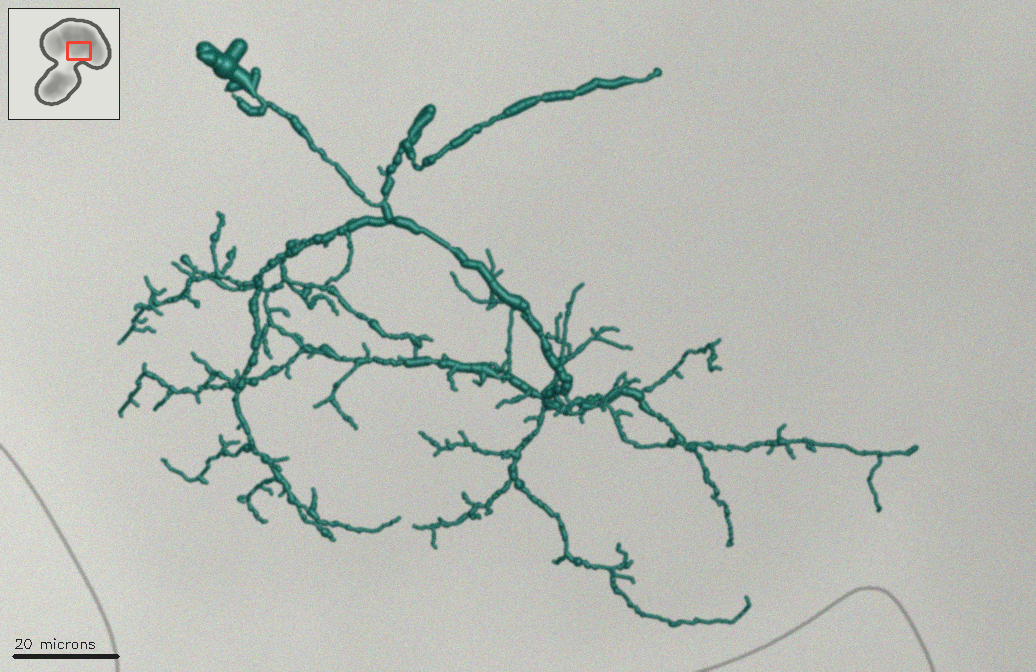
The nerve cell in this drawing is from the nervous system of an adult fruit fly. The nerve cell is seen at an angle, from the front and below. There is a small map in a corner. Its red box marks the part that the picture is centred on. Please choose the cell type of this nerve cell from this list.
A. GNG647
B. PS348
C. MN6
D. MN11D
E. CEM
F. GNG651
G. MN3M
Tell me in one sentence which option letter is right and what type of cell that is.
The nerve cell is identified as MN3M, the cell type in option G.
